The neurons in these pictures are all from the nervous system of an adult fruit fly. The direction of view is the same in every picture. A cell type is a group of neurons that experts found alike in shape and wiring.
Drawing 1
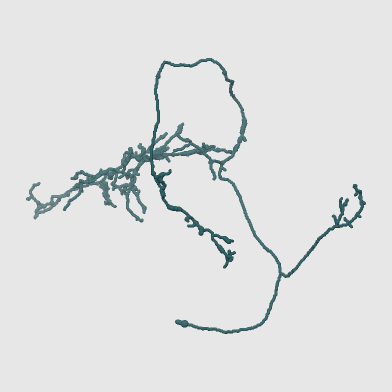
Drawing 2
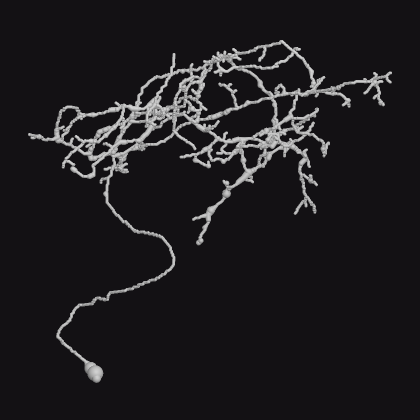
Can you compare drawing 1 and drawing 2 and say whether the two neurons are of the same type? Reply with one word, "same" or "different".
different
